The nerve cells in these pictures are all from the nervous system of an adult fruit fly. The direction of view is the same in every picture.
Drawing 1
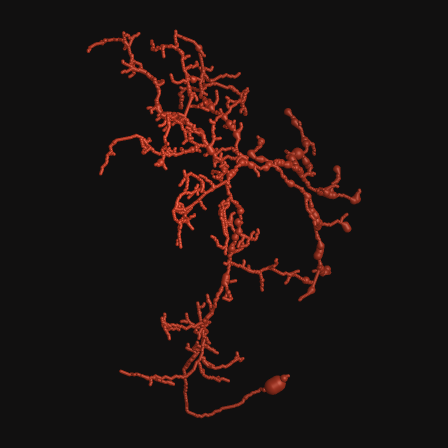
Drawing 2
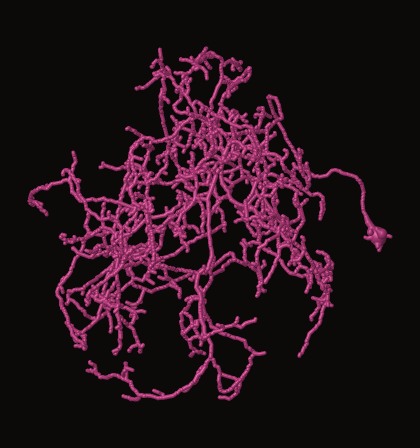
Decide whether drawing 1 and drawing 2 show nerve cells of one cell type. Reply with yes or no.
no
